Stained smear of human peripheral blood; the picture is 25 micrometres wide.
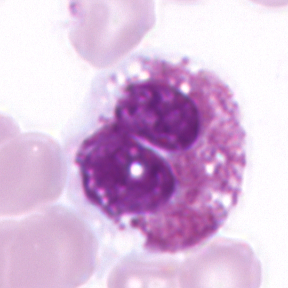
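Eosinophil. Its cytoplasm is packed with coarse pink-red granules, and the outline is roughly round, with a slightly ragged, granular edge. The two nuclear lobes sit towards the left side of the cell, and no nucleoli can be seen in the nucleus.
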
